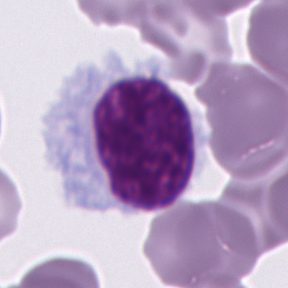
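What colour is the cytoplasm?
Pale blue, with no distinct granules.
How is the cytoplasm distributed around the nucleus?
It is much wider on the left side of the nucleus than on the right.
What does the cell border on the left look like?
Ragged, with many fine hair-like projections.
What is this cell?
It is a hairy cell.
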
